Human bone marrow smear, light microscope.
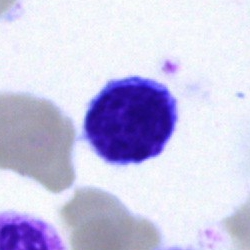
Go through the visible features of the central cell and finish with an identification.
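Its outline is round, and the nucleus takes up almost the entire cell. The chromatin is dense and stains a deep dark purple, and no granules can be seen. This is a lymphocyte.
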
